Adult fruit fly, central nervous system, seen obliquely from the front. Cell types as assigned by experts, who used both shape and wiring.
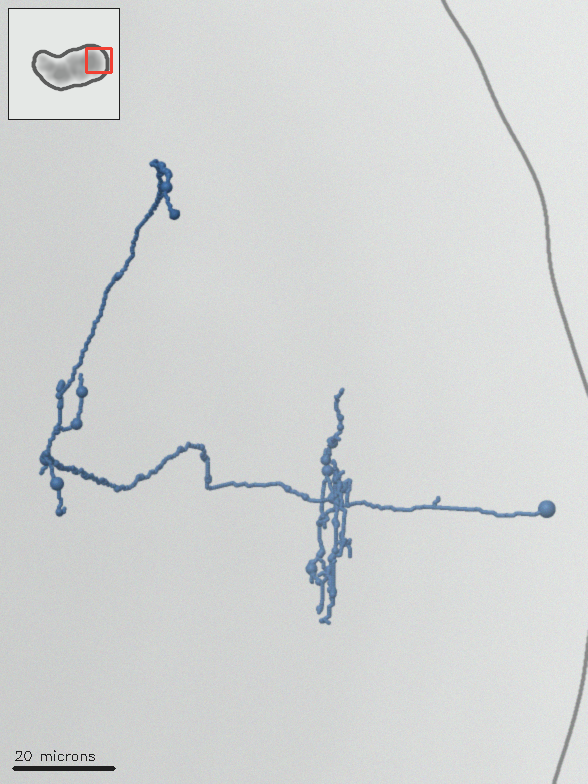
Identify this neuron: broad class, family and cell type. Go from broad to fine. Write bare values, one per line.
visual projection neuron
MeTu
MeTu4b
